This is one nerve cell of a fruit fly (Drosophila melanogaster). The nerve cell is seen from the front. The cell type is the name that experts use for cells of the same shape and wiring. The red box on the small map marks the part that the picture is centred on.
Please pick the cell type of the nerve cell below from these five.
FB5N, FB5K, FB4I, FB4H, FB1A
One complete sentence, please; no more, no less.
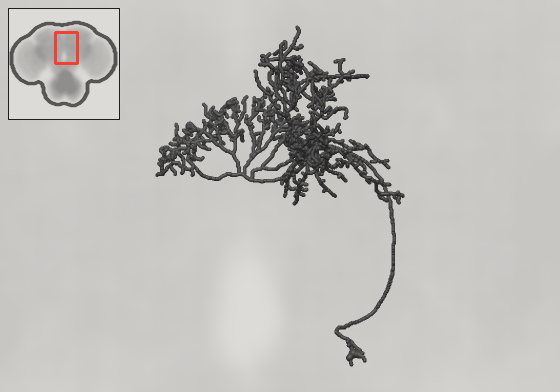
This nerve cell is typed as FB4H.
